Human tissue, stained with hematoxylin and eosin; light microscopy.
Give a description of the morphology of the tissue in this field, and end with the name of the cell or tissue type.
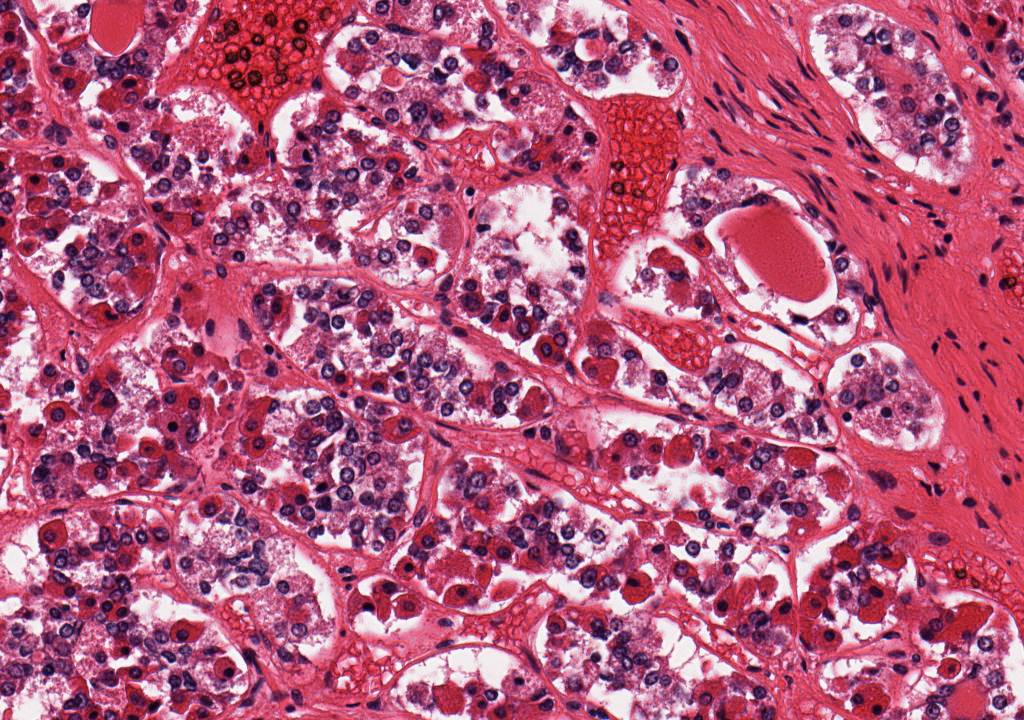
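Looking across most of the field, I find cells in rounded nests, with thin fibrous septa separating them. Their nuclei are small, round and dark-staining. Many of these cells have pale cytoplasm, vacuolated to finely granular. Scattered among the pale ones are cells whose cytoplasm is dense and deeply eosinophilic. So, this is pituitary.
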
